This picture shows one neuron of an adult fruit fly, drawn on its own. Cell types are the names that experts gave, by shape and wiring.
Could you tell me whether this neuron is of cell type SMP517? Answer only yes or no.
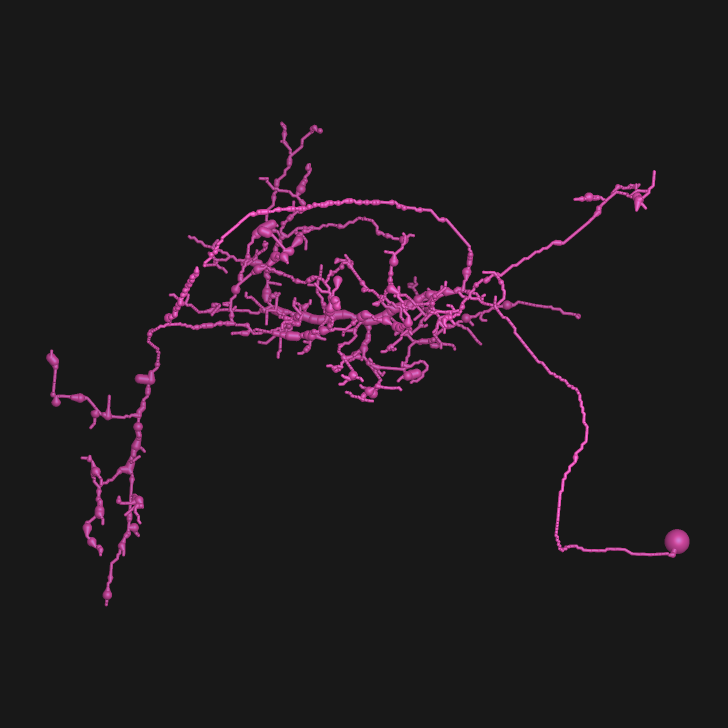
no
